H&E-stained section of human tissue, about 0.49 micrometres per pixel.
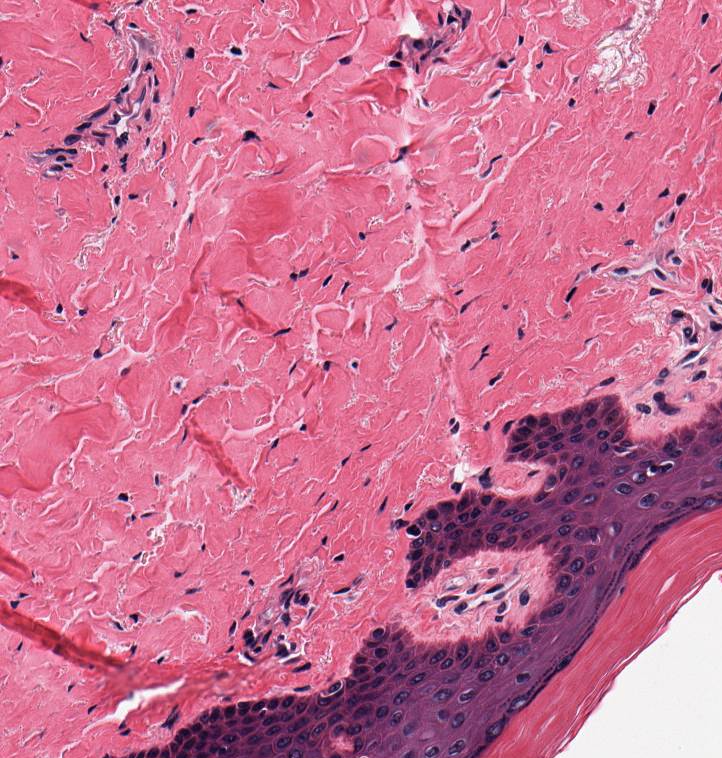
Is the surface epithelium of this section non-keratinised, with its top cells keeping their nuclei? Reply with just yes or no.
No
